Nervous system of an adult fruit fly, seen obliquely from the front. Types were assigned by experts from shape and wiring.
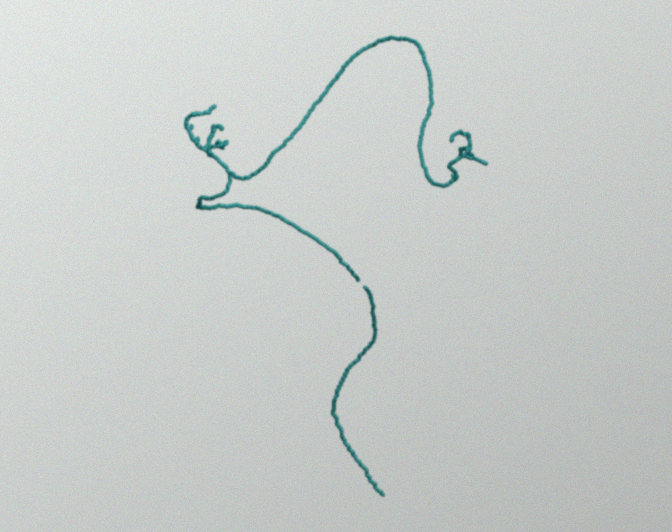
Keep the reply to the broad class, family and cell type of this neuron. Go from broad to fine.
sensory neuron entering the brain; class olfactory; ORN_VC1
